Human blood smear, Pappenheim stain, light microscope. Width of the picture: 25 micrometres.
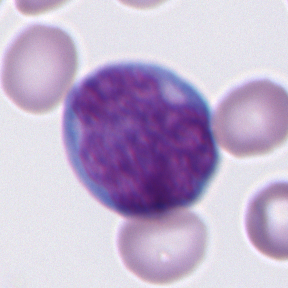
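Myeloblast, the central cell: a roundish, smooth outline, roughly about 14 micrometres across. The nucleus seems to take up about 80% of the cell's area, its purple chromatin running in coarse irregular strands with lighter spaces between them. Around it, I'd say, lies a narrow rim of pale blue cytoplasm, widest on the left side.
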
